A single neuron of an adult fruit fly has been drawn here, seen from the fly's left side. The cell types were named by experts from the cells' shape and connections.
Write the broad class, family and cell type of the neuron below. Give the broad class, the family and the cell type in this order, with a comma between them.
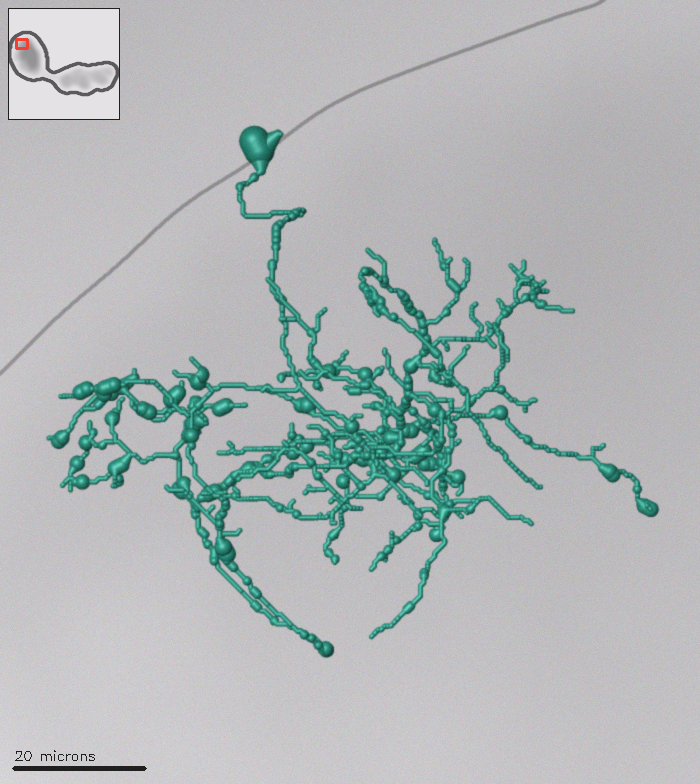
central-brain intrinsic neuron, hemilineage SMPad3, CB3362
